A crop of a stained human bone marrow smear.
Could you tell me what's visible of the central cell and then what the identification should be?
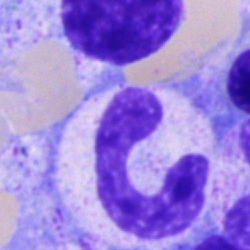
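Look at that smooth, round outline first. Inside, the nucleus bends into a curved C-shaped band, opening toward the right. The chromatin's dark purple and coarsely clumped, and there's no nucleolus to be seen. So that one's a band neutrophil.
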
